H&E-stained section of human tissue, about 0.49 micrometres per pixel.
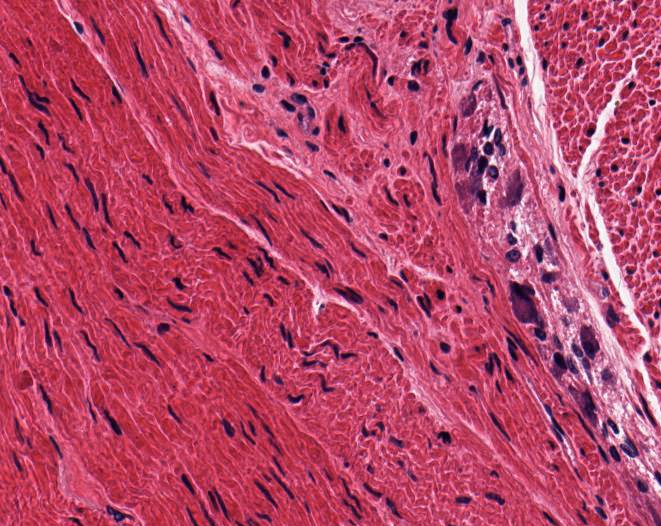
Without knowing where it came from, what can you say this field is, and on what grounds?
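Smooth muscle fills most of this field. Over the left and centre its fibres run diagonally from upper left to lower right; in the upper right corner they are cut across, as many small rounded pink profiles.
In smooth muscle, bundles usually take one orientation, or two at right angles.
Its nuclei here are elongated and cigar-shaped, lying along the fibres. A paler, looser band of connective tissue between bundles at upper right stands apart from the denser muscle.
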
